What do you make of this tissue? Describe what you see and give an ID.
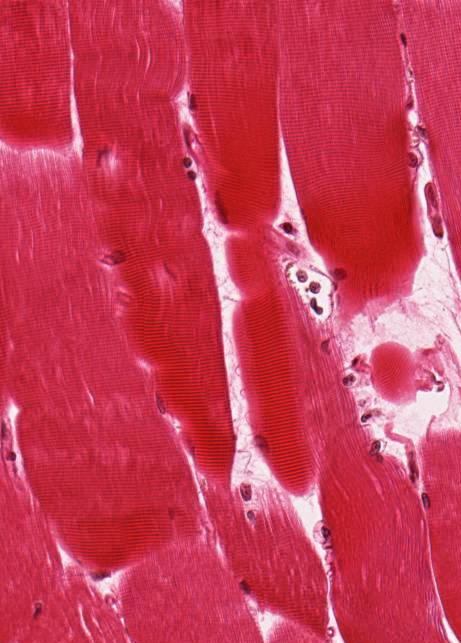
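Long fibres cut lengthwise run parallel, roughly top to bottom, with fine, regular cross-striations across their width. Thin pale connective tissue between them widens most at centre right, and just right of centre holds a small vessel with several red blood cells. This is skeletal muscle.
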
